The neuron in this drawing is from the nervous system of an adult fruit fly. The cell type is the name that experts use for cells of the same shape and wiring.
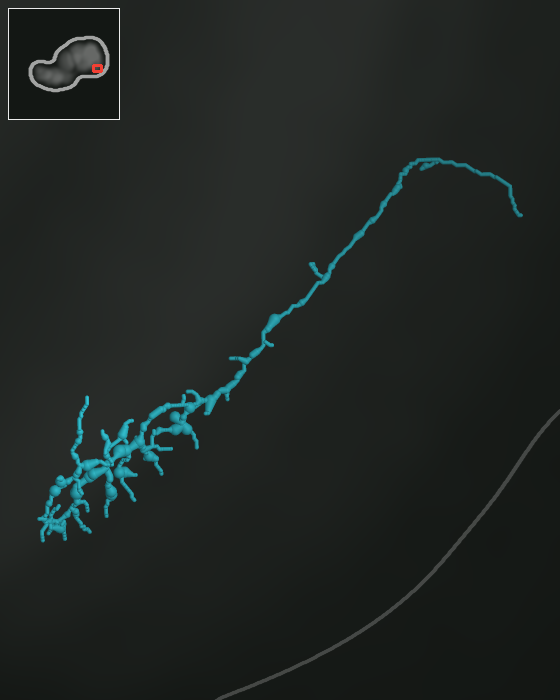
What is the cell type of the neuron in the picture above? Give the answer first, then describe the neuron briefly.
It is of cell type Dm3c. It is an optic-lobe intrinsic neuron. No cell body is drawn. As drawn here it is wider than it is tall.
